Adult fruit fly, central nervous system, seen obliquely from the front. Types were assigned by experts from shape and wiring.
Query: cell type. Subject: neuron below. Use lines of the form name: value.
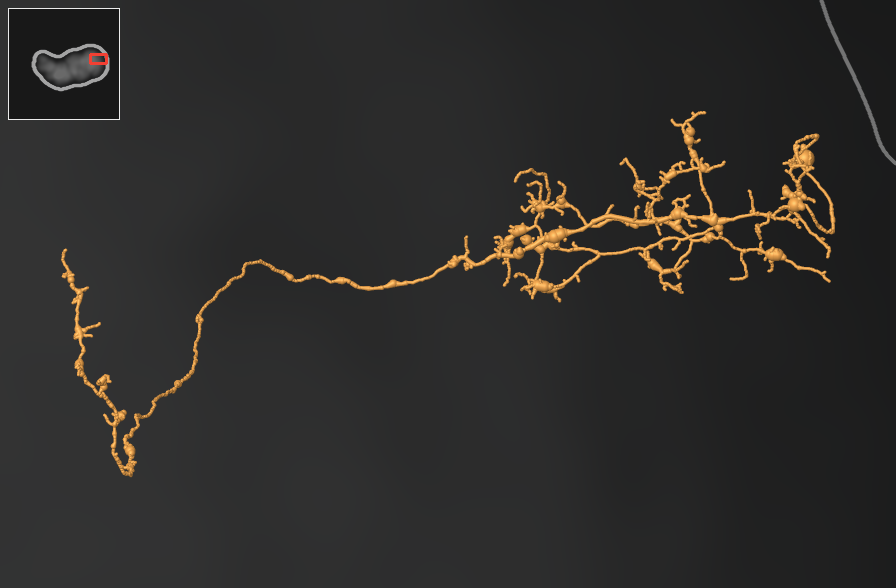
cell type: Tm5c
